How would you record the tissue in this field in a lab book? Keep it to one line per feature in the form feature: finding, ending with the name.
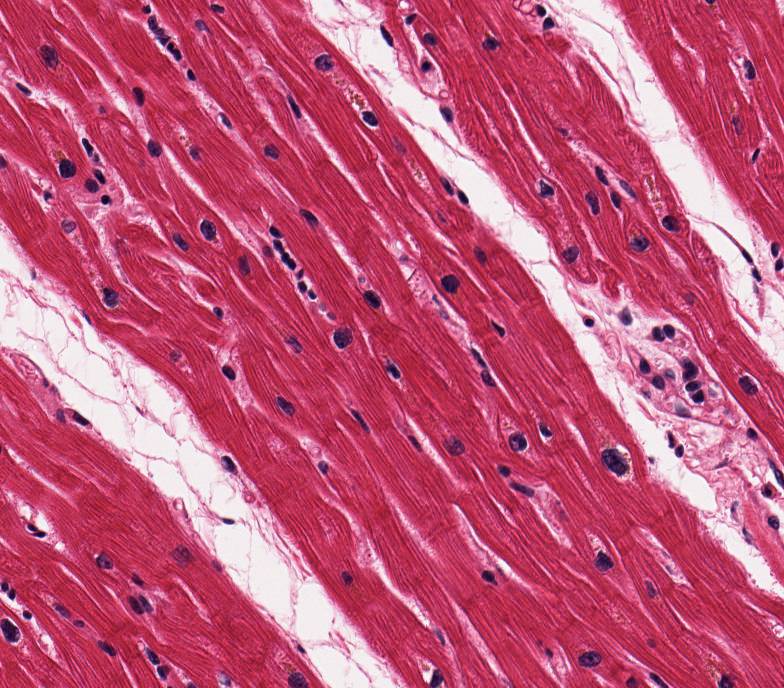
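Fibres: branching, joining neighbouring fibres
Granules: small, golden-brown, beside some central muscle nuclei
Spaces: small dark, slender nuclei in the narrow gaps between fibres
Fat: no fat cells anywhere in the field
Name: left ventricle of the heart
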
